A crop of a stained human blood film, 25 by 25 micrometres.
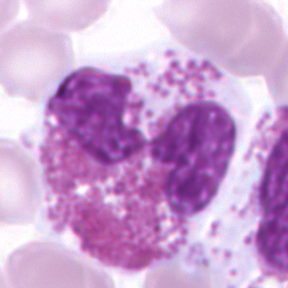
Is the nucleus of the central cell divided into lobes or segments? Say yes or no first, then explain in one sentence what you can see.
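Yes. The nucleus is made of two lobes.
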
